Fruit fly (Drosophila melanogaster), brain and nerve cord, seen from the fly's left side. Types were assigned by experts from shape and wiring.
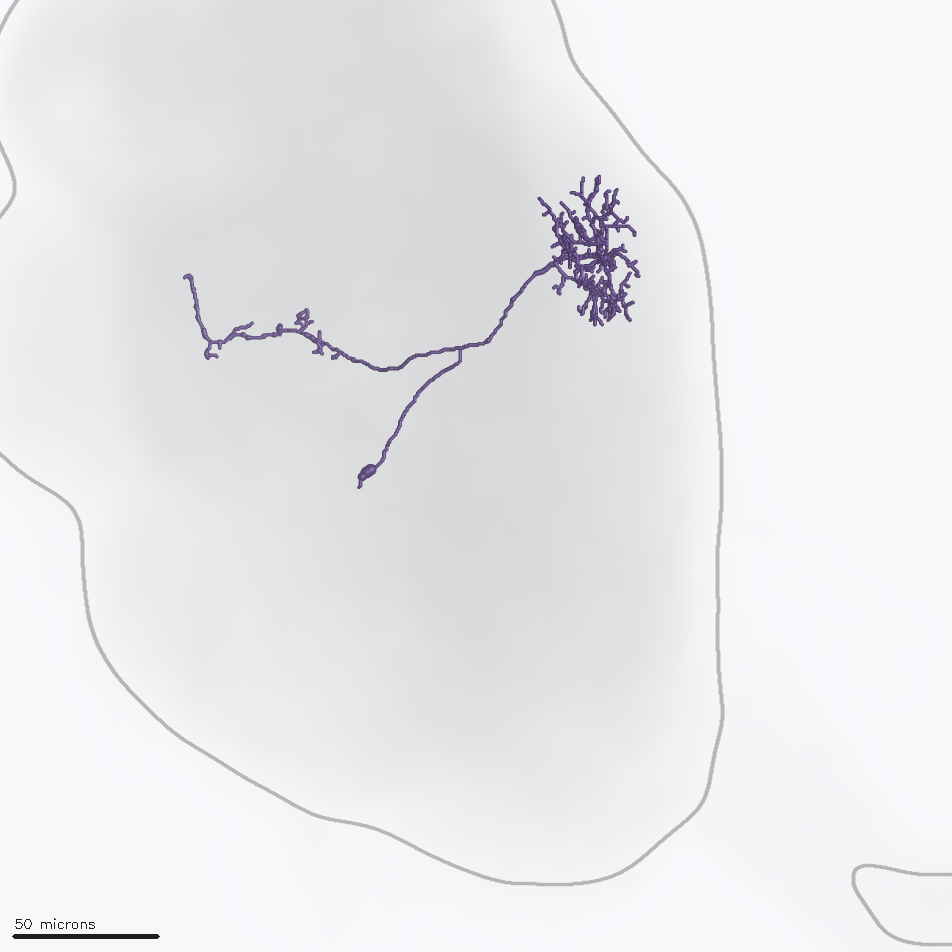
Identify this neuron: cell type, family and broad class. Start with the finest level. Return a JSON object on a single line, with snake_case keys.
{"cell_type": "LC31a", "family": "LC", "broad_class": "visual projection neuron"}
